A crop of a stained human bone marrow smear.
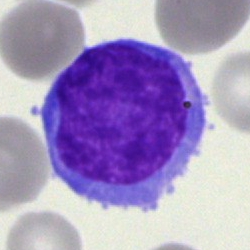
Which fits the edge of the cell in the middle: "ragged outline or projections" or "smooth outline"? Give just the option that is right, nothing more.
Ragged outline or projections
